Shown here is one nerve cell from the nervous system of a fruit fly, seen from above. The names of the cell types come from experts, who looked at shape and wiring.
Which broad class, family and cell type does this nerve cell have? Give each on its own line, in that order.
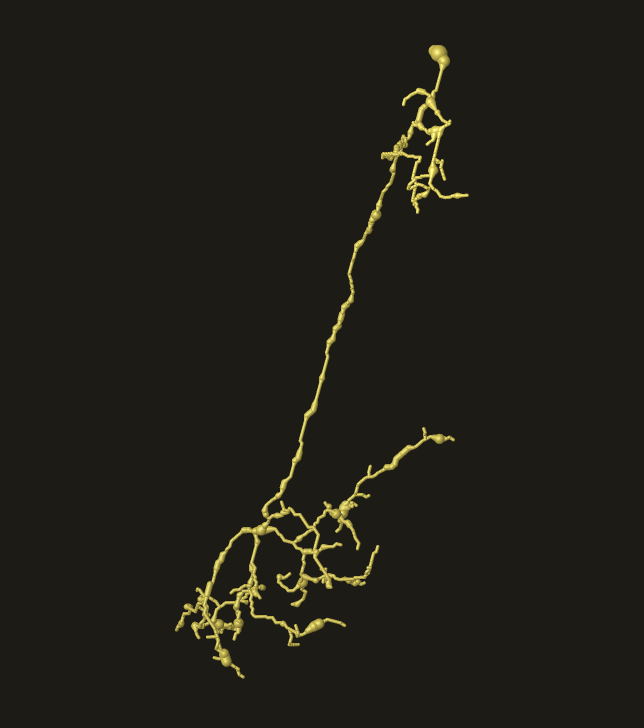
visual projection neuron
LC
LC27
